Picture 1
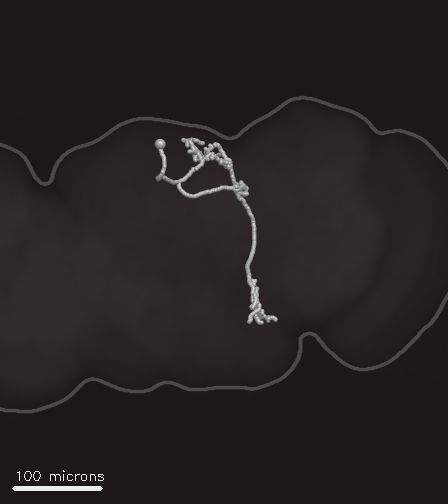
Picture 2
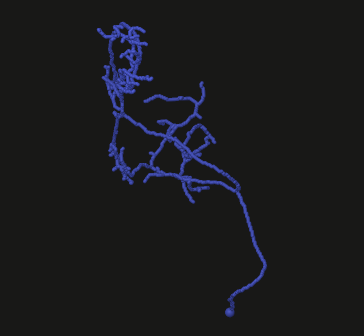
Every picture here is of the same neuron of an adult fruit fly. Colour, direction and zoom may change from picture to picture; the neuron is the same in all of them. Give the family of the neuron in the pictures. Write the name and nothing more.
hemilineage SMPpv1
